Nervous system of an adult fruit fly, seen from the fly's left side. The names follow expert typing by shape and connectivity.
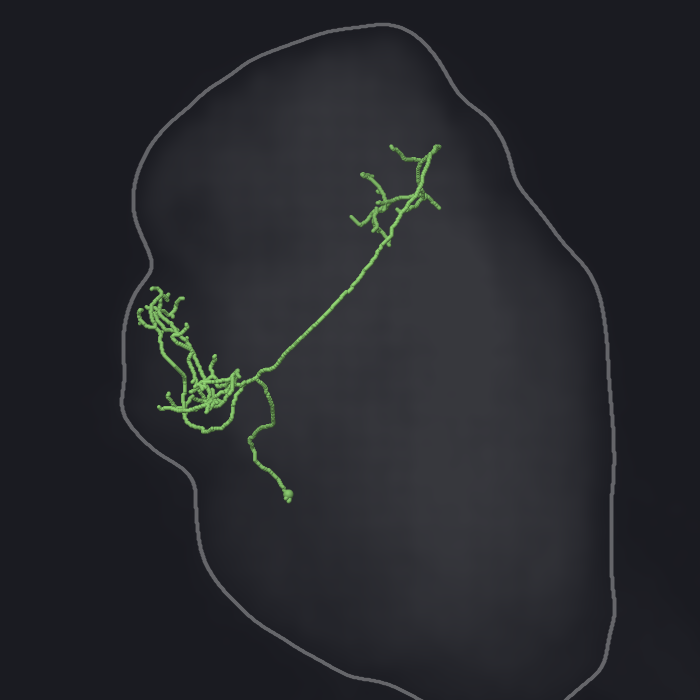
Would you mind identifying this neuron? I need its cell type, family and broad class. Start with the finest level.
M_lvPNm44; hemilineage ALlv1; central-brain intrinsic neuron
